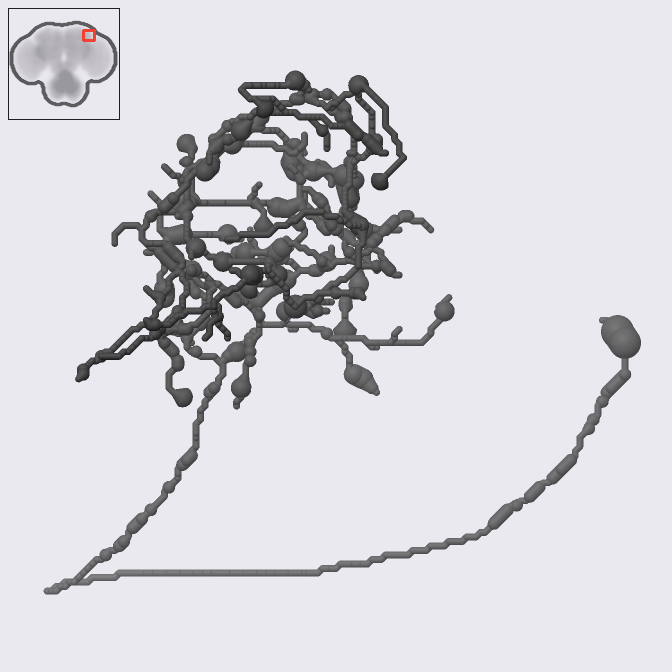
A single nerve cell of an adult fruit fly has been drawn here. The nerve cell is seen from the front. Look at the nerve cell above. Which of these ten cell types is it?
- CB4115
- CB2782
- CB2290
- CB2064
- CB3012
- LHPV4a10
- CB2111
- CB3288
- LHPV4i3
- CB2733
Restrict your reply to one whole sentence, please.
What this neuron is, by cell type, is LHPV4a10.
